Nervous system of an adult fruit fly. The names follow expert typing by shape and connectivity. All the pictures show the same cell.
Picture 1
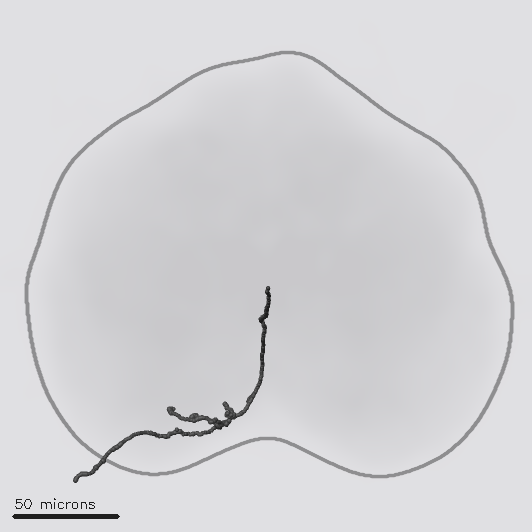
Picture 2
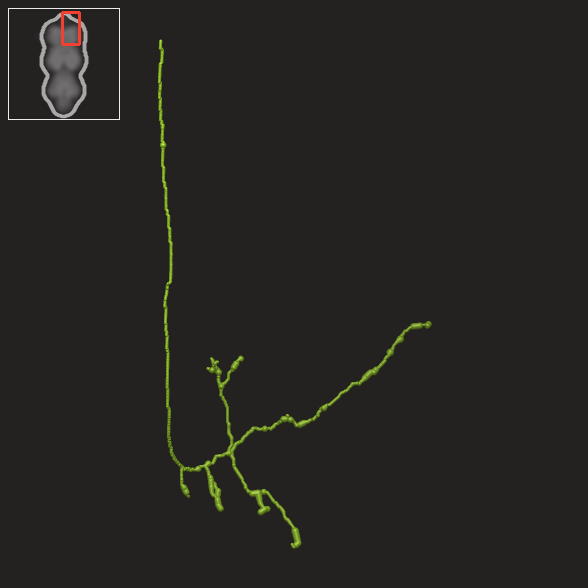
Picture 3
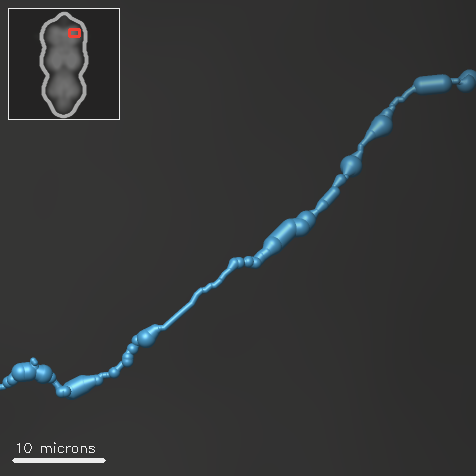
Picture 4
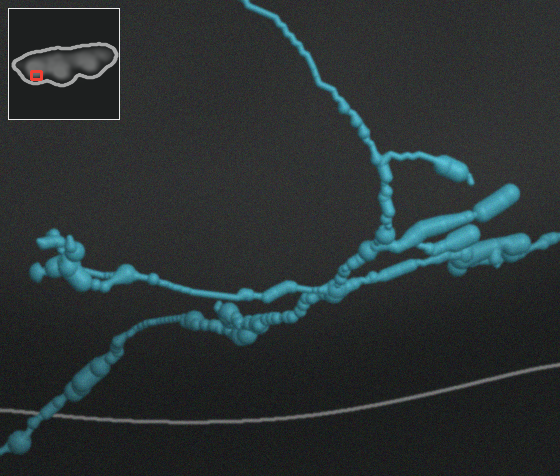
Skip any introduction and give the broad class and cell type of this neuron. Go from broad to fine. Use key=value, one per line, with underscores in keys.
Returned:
broad_class=sensory neuron ascending to the brain
cell_type=SAxx02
